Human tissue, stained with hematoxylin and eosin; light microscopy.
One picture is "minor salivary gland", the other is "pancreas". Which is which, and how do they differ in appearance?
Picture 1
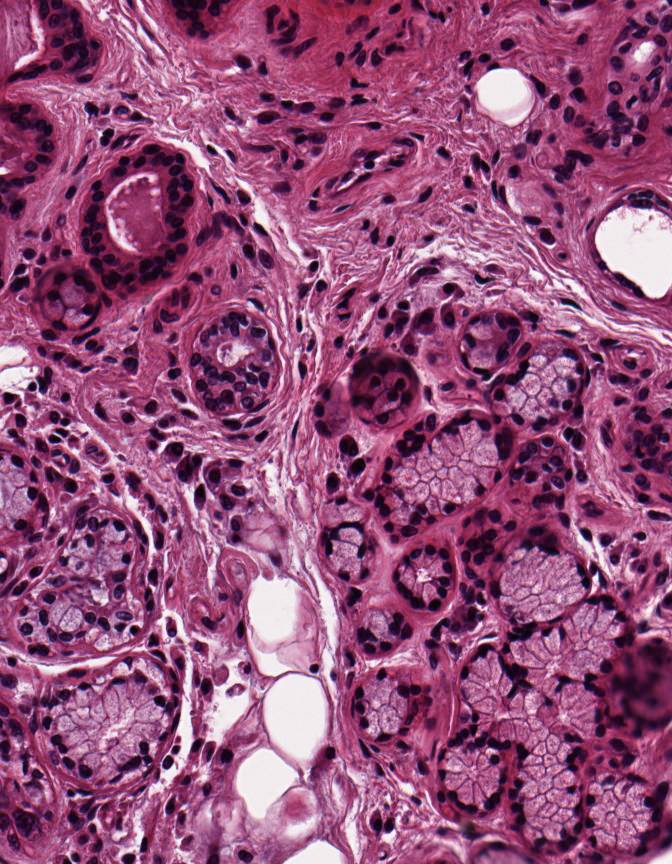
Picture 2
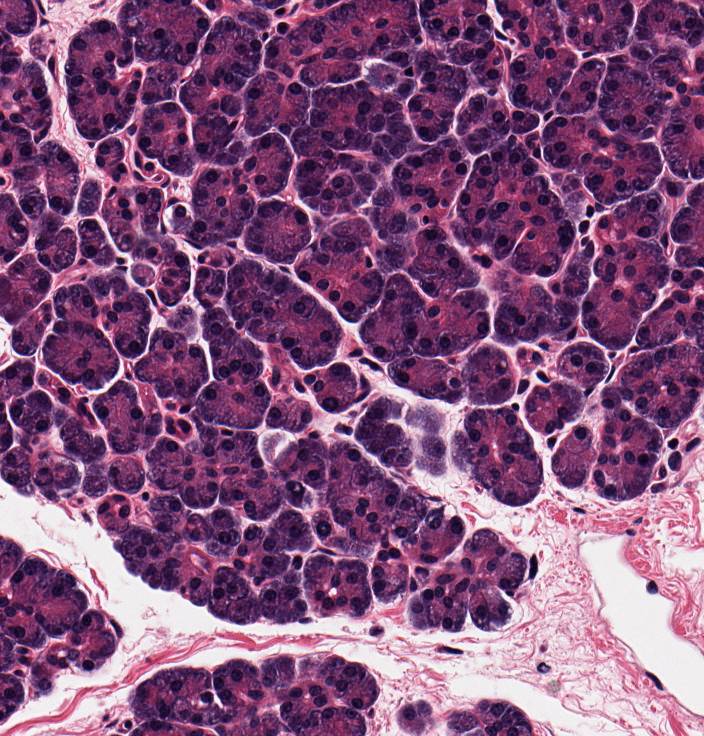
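The minor salivary gland is picture 1; the pancreas, picture 2. First, cells: picture 1 has pale, finely bubbly cytoplasm with nuclei flattened at the cell base; picture 2 has pyramidal cells, round basal nuclei in purple cytoplasm, and pinker cytoplasm toward each acinus centre.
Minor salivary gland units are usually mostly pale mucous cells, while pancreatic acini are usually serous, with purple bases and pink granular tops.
Second, layout: a vertical band of fibrous stroma splits picture 1's mucous acini, while a lobule of closely packed rounded acini fills most of picture 2. Last, cuboidal-lined ducts sit at picture 1's upper left, the largest holding pink secretion.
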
